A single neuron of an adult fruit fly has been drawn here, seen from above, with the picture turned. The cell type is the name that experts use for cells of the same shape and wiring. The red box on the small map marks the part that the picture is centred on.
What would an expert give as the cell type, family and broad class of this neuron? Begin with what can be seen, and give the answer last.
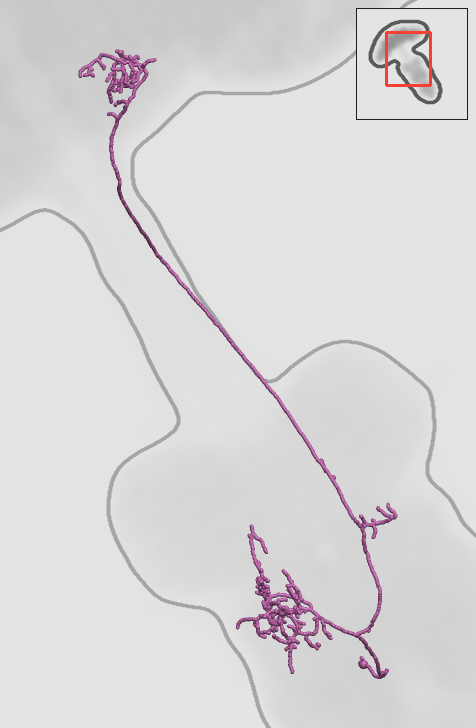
It runs through the neck, between the brain and the nerve cord. The cell body is at the lower right of the picture. Dozens of branch ends can be seen. Its cell type is vMS13. Its family is hemilineage 06B. Its broad class is ascending neuron.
